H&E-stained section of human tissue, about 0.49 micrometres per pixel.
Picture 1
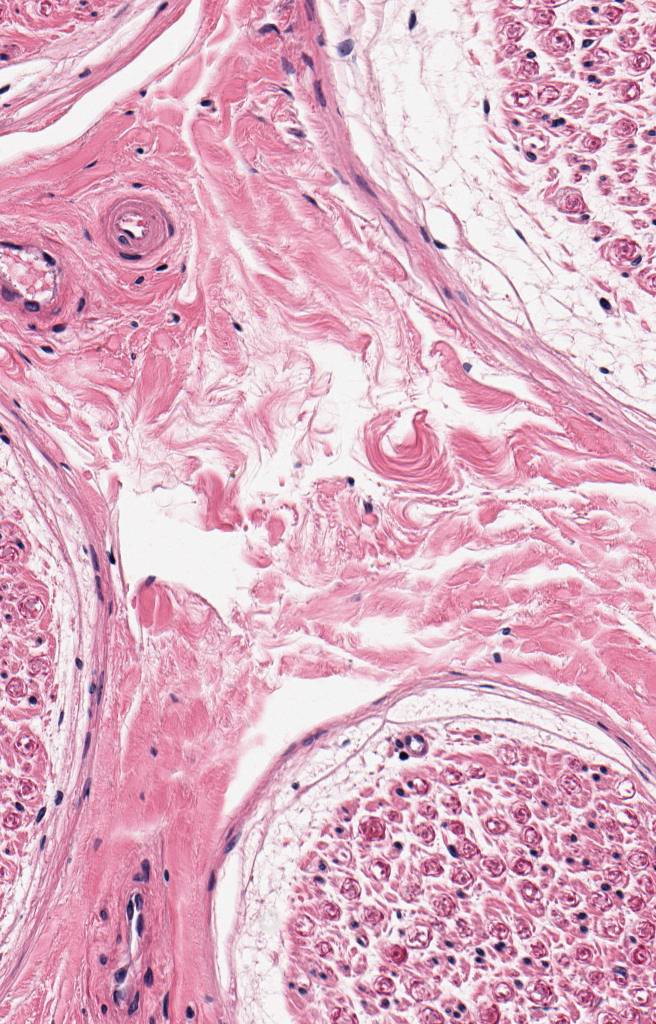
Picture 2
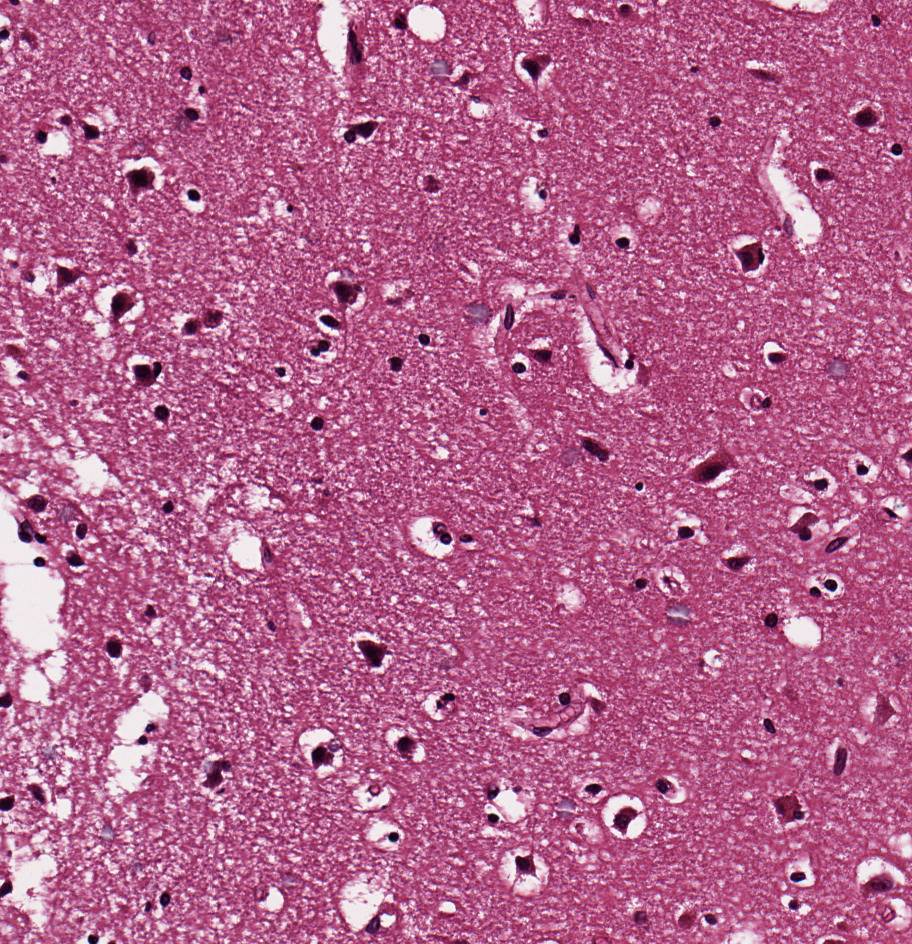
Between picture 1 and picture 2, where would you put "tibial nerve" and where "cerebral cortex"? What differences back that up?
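First the names: picture 1 is tibial nerve, picture 2 is cerebral cortex. In picture 1 you can find three rounded nerve fascicles, at the upper right, the left edge and the lower right, separated by pink fibrous tissue. Each is bounded by a thin layer of flattened cells with elongated dark nuclei, and between them lies dense eosinophilic collagen with sparse spindle-shaped nuclei. Near the upper left is a small thick-walled arteriole with concentric layers. Now turn to picture 2: neurons with dark, angular, triangular cell bodies lie singly across it, for example right of centre. Many small, round, dark nuclei with scant visible cytoplasm are dotted singly and evenly through the matrix, and many cells sit within clear, empty halos. Along the left edge the matrix is more loosely vacuolated, with larger irregular clear spaces.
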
